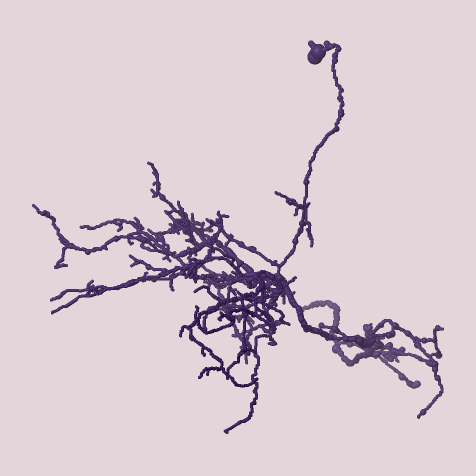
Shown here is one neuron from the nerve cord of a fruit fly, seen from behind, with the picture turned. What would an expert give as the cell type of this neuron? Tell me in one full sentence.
The cell type that fits this neuron is AN06B034.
